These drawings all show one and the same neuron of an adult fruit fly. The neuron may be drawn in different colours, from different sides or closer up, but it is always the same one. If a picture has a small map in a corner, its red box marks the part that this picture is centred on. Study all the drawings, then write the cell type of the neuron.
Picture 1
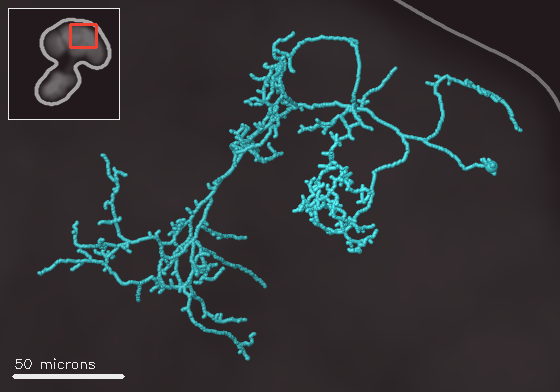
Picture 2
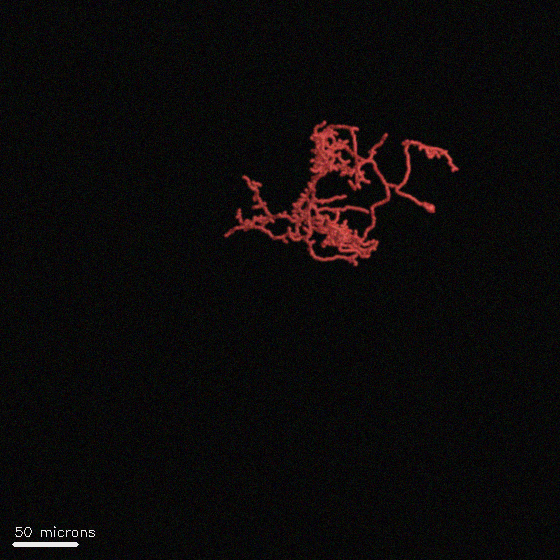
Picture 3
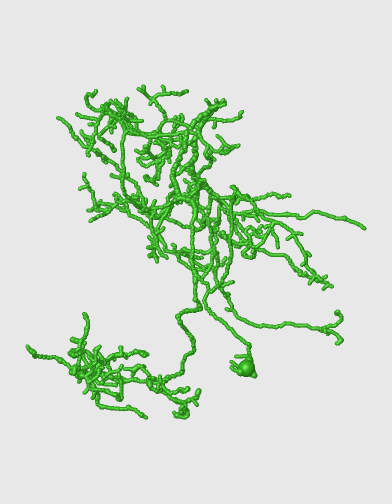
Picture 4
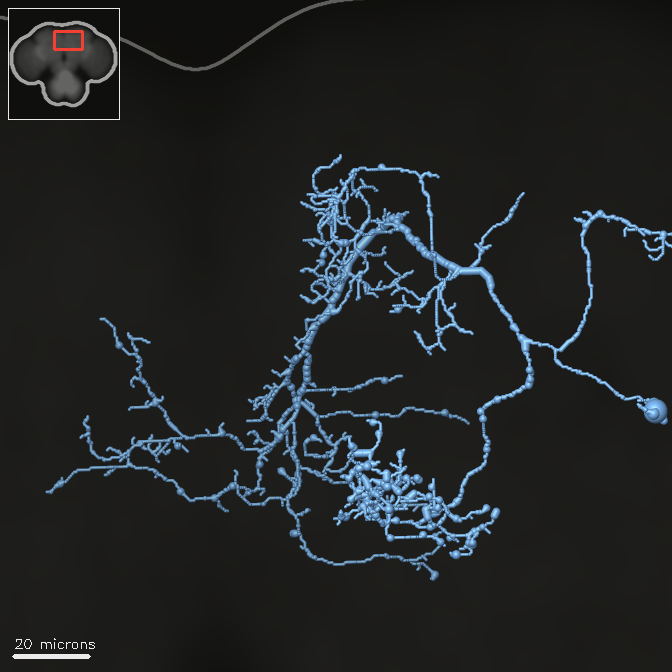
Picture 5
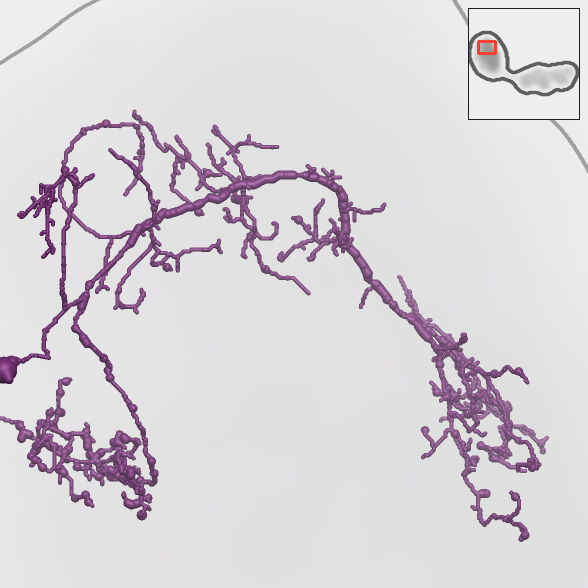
SMP013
